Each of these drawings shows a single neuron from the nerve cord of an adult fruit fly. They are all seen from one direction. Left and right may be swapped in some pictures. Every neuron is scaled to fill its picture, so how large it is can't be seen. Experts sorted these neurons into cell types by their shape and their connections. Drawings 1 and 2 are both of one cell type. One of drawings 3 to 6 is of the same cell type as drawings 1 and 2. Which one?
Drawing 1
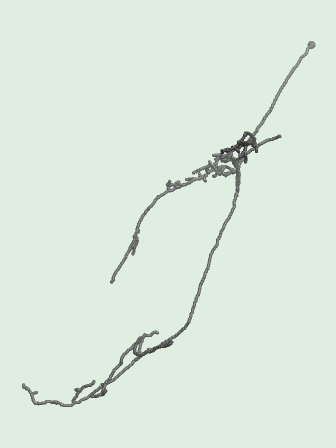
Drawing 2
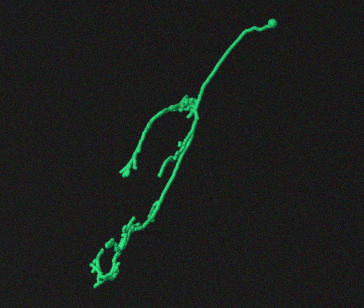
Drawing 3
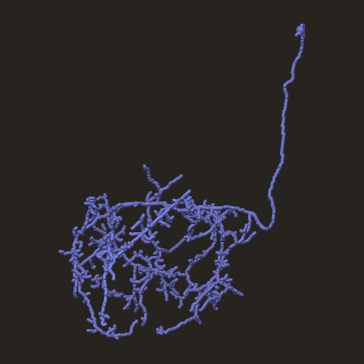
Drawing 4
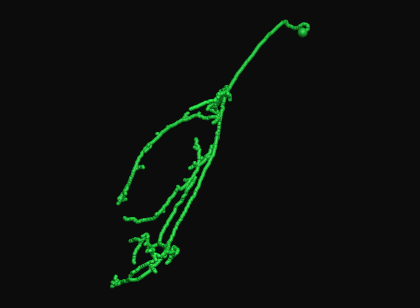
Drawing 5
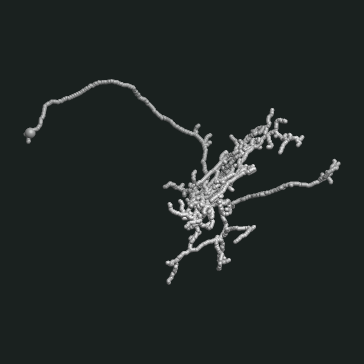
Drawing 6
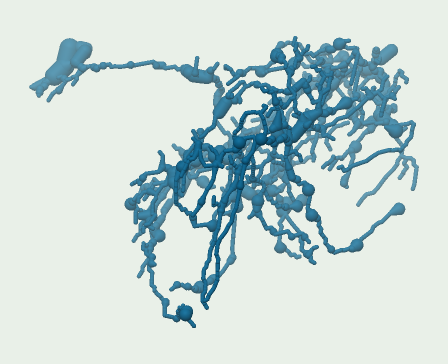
Drawing 4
